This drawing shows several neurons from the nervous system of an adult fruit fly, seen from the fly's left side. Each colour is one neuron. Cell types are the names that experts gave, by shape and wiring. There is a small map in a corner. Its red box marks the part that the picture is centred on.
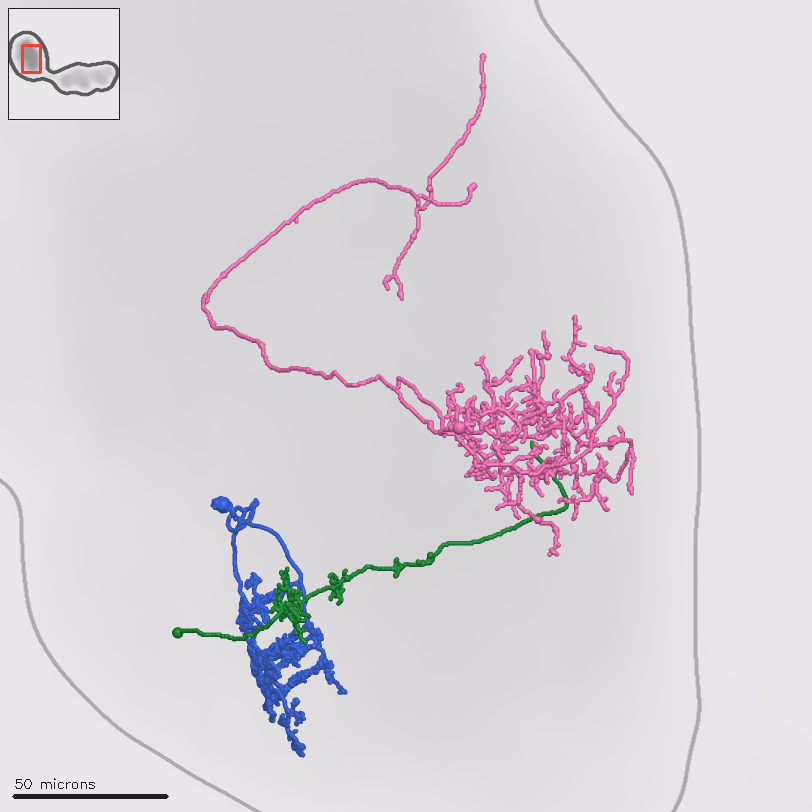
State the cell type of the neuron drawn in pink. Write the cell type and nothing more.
MeLo1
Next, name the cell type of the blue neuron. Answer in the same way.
Dm9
